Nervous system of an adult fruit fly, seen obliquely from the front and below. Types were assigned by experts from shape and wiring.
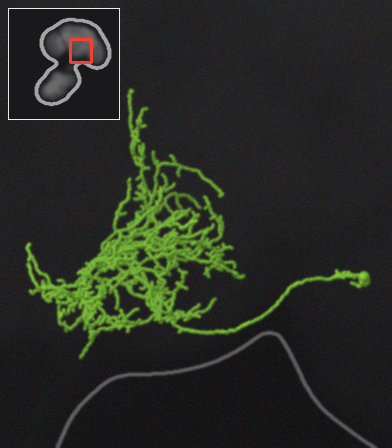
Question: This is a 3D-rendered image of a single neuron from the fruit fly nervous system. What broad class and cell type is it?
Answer: central-brain intrinsic neuron; GNG541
